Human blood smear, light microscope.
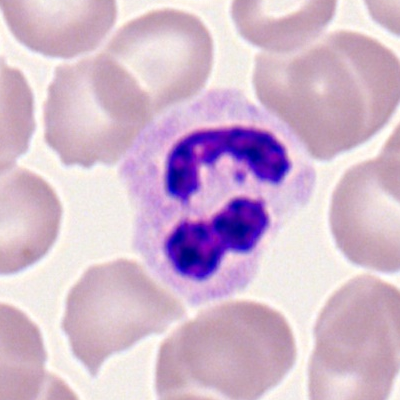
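Segmented neutrophil, the central cell in a stained human blood smear under the light microscope. Its nucleus is divided into separate lobes rather than forming a single mass, and the upper lobe is curved. The chromatin is dark purple and coarsely clumped. Fine, faint lilac granules are spread throughout the cytoplasm.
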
